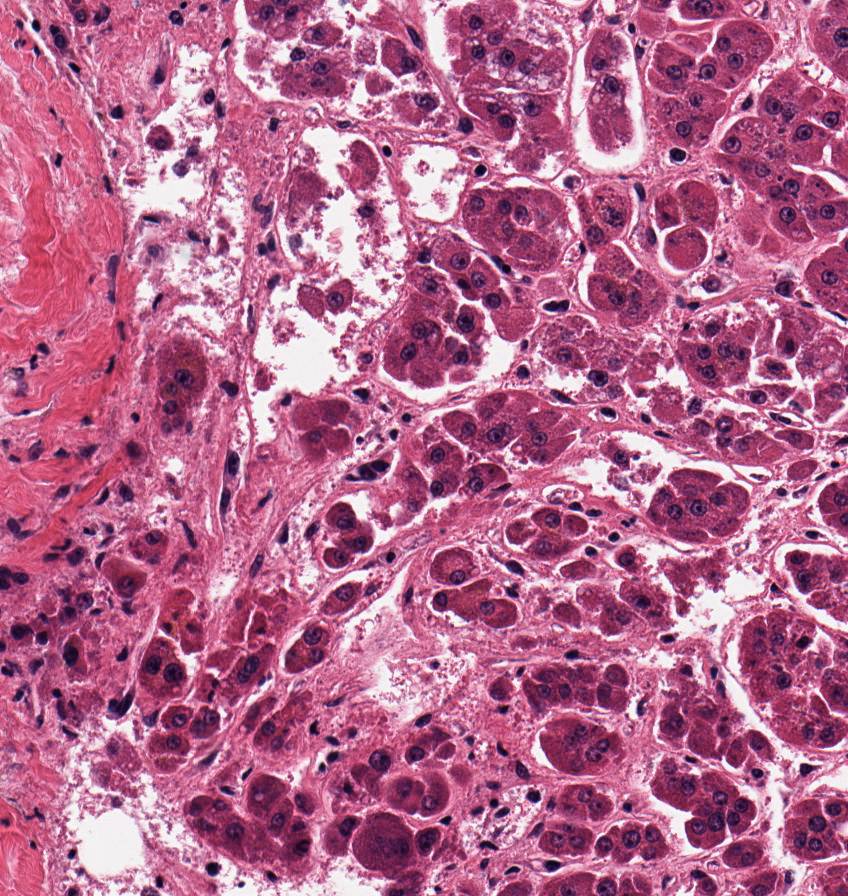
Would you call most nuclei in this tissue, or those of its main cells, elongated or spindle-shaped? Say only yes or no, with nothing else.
No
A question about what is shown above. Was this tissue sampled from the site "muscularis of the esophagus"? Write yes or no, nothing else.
no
